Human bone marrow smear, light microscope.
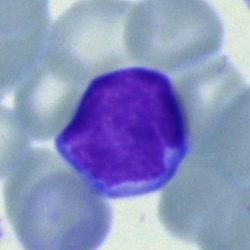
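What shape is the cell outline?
Angular and somewhat polygonal, not smoothly round.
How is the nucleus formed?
As a single unlobed mass filling most of the cell.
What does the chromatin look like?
Finely textured and purple, with no coarse dark clumps.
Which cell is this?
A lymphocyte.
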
